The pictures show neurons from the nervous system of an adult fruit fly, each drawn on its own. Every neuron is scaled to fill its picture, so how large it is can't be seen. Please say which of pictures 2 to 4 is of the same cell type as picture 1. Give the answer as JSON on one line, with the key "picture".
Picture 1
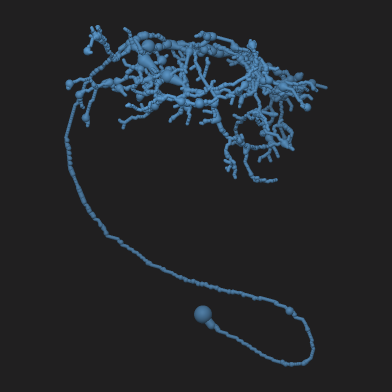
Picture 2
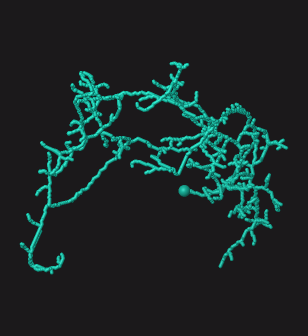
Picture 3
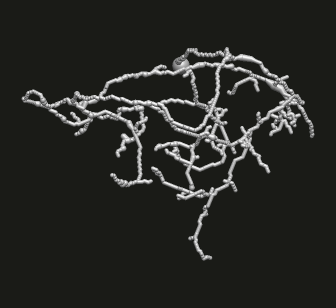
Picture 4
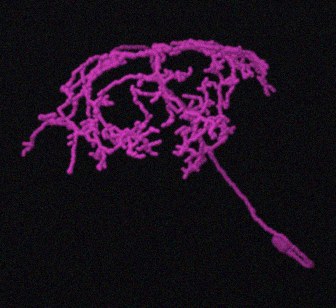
{"picture": 4}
